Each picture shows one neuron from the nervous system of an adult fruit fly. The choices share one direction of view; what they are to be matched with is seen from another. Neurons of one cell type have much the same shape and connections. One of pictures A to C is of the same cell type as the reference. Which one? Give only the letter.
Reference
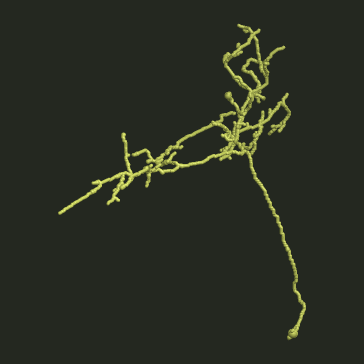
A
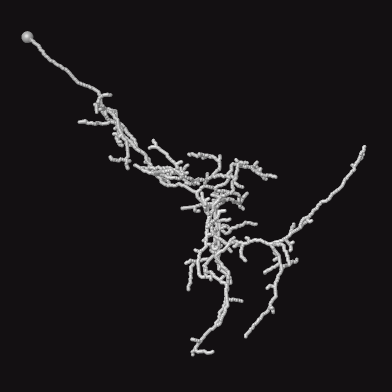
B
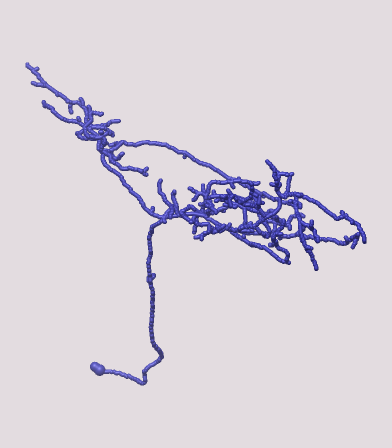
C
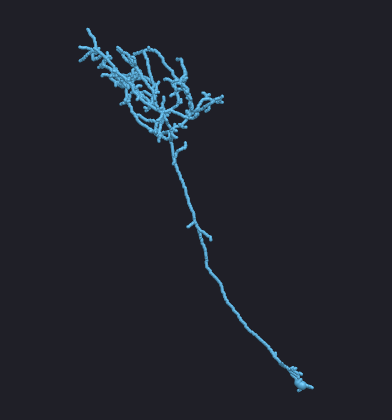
B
